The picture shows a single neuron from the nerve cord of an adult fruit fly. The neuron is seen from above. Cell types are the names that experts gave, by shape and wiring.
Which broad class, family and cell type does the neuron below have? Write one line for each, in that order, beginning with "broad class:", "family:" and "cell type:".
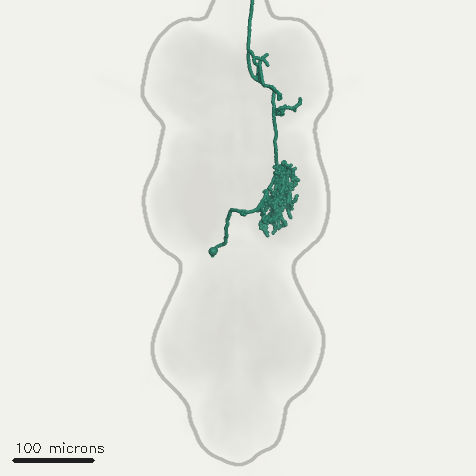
broad class: ascending neuron
family: hemilineage 12B
cell type: AN12B019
